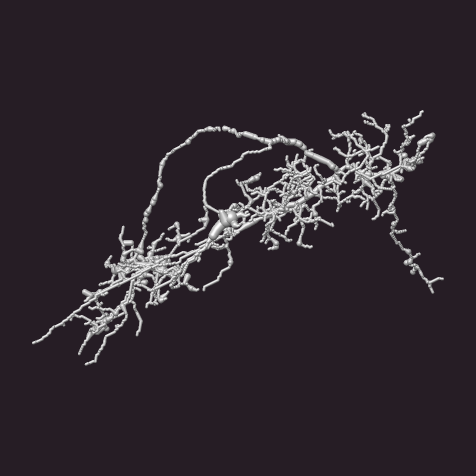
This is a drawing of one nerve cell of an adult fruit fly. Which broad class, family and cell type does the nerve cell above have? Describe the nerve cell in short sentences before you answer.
The cell body can be seen in the middle of the picture. In this view it is wider than it is tall. It is a nerve-cord intrinsic neuron. Its family is hemilineage 13B. Its cell type is IN13B019.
